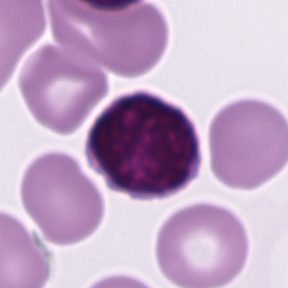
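Typical lymphocyte at the centre of a stained smear of human peripheral blood. The outline of the cell is roughly round. Only a little cytoplasm shows, and it is pale blue. At the lower left the edge looks slightly ragged. The chromatin is dense and coarsely clumped.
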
